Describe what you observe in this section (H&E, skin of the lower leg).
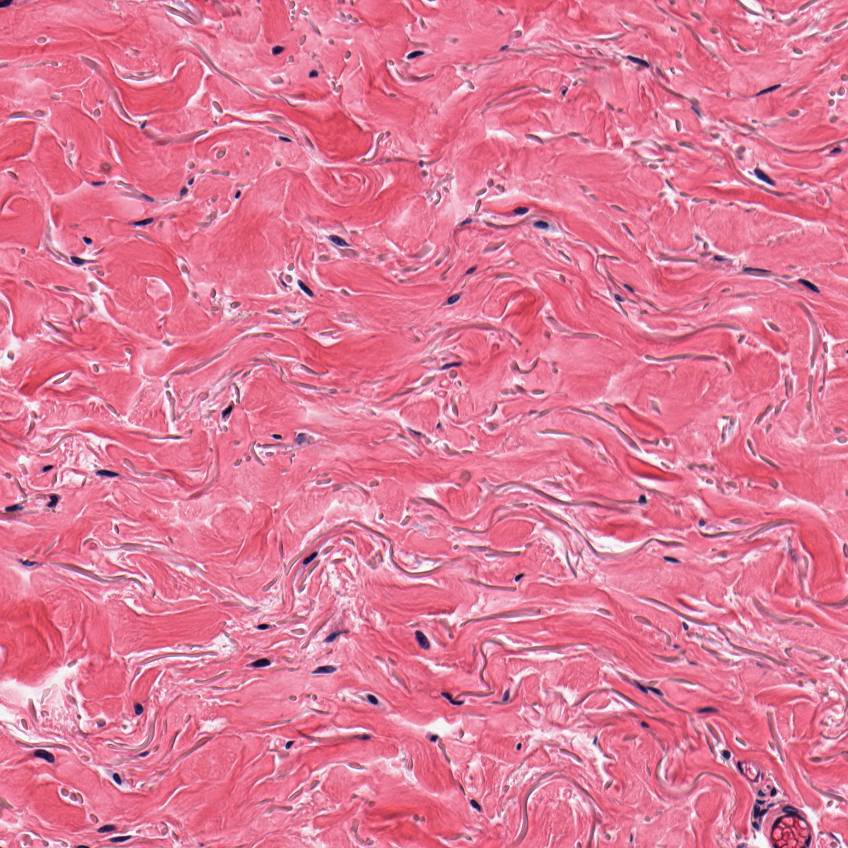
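The section consists of densely packed collagen bundles filling the whole field. These bundles are wavy and interwoven, running in varying directions rather than in parallel. Fibroblasts with thin, elongated, dark nuclei lie between them. The nuclei are sparse and scattered across the field.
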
